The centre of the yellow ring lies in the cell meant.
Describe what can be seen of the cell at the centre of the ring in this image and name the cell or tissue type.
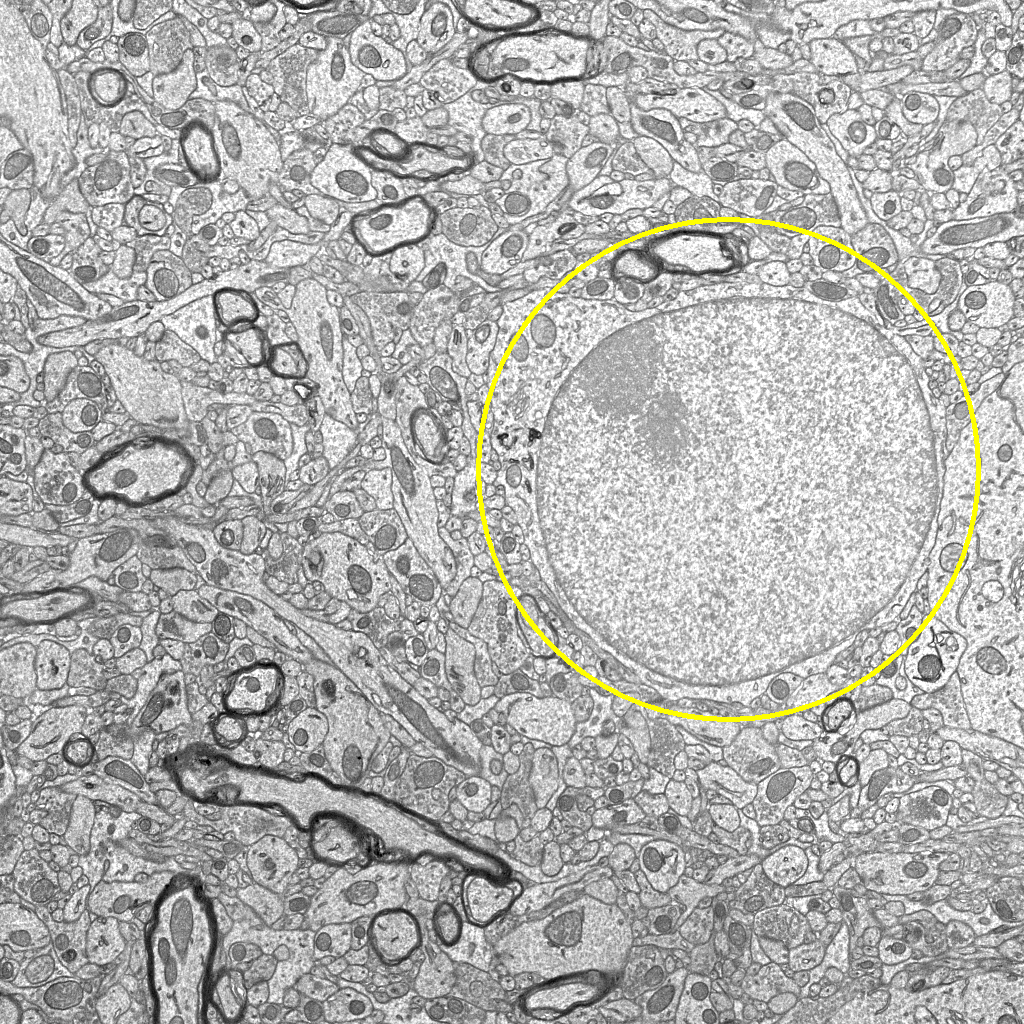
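Almost the whole of a large, round nucleus lies within the ring. Its nuclear envelope is smooth and shows no infoldings. The nucleoplasm is for the most part pale and evenly fine-grained, while a darker, ill-defined zone occupies its upper left part. The cell is an astrocyte.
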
